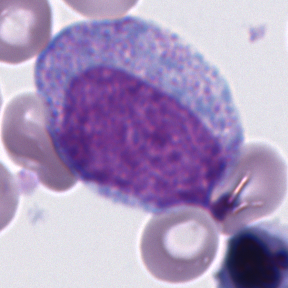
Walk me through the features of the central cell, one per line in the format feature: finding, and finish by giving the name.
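Outline: broadly oval, margin slightly uneven, I'd say
Nucleus: toward the lower-left part, as I see it
Cytoplasm: pale blue, deepening to a darker blue at the edge
Granules: fine, purple, scattered through the cytoplasm
Name: promyelocyte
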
